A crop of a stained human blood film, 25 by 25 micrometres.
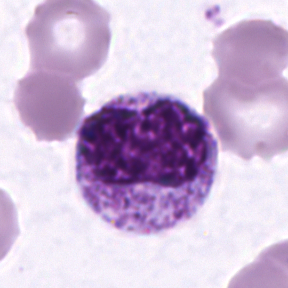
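Metamyelocyte in a stained smear of human peripheral blood, the cell about 13 micrometres across. The nucleus lies toward the top of the cell and fills about 60% of its area; its lower edge runs nearly straight across the cell, and its chromatin is coarsely clumped. The cytoplasm, a pale pinkish lilac, is packed with fine purple granules.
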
